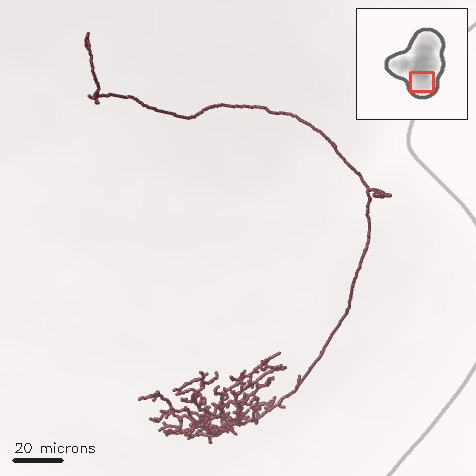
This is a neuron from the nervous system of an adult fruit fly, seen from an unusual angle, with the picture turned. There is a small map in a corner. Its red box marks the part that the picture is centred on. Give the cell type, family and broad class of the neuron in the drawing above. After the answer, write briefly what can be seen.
Its cell type is MeVP3. Its family is MeVP. This is a visual projection neuron. By the scale bar it is about 180 microns tall in this view. Dozens of branch ends can be seen.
